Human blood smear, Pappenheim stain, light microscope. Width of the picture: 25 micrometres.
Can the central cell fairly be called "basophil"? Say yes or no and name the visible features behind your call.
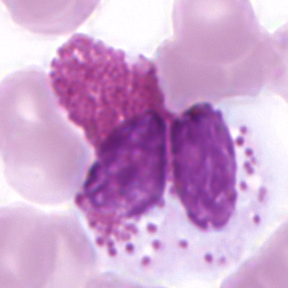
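Round granules of even size speak for eosinophil and against basophil.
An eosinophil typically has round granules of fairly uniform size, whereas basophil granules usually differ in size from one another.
The nuclear lobes are in view, with no nucleoli in either, which again favours eosinophil over basophil.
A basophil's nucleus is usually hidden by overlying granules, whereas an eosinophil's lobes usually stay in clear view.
Also present: reddish-purple granules, dark purple, coarsely clumped chromatin, a dense mass of granules bulging at the upper left, and nearly colourless, thinly granulated cytoplasm to the right of the nucleus. Verdict: not basophil but eosinophil.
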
